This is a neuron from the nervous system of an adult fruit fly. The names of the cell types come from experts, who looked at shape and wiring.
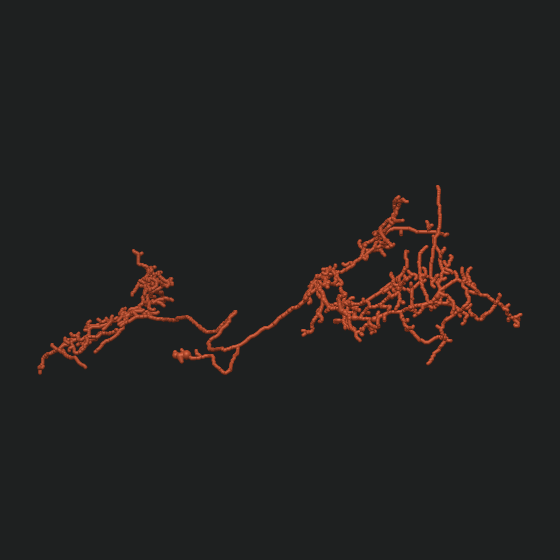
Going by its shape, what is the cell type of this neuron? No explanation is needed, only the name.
CL352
